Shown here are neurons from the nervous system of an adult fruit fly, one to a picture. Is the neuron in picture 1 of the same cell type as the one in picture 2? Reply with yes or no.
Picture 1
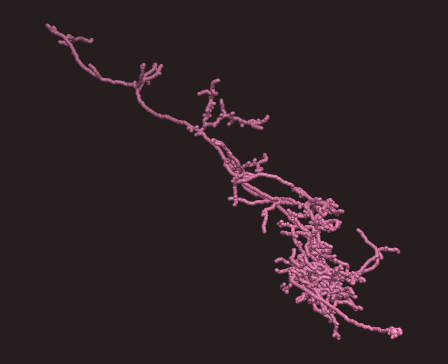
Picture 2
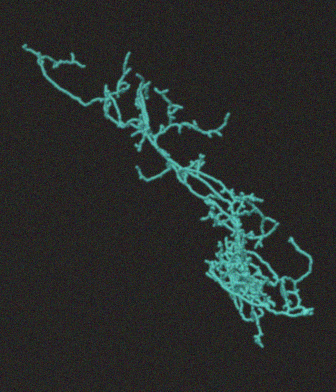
yes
